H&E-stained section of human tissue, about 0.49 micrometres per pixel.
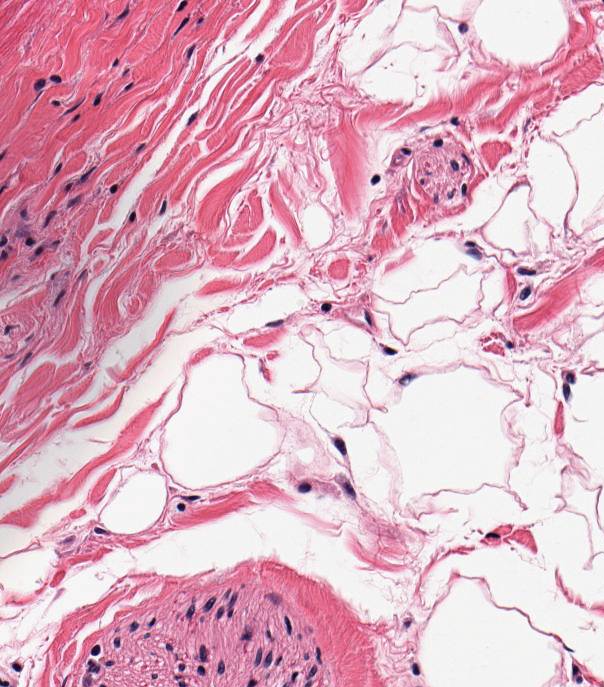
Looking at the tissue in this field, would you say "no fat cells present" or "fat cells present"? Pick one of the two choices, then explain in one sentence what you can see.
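Fat cells present. Dense pink fibre bundles occupy the upper left of the field, while fat fills the centre and right.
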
